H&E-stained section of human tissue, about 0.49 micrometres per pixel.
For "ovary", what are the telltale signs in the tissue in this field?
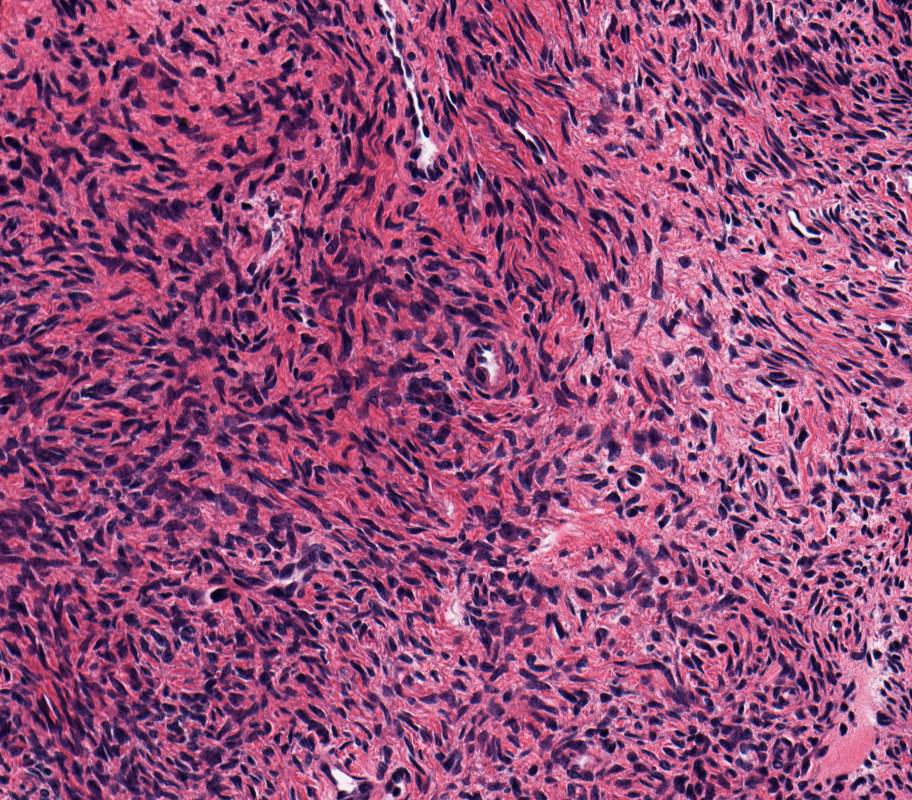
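Knowing it's ovary, I first notice densely packed spindle cells filling the whole field, in short fascicles intersecting in many directions. Their cytoplasm is scant and pink, their borders indistinct, and pink collagen fibres lie between them throughout.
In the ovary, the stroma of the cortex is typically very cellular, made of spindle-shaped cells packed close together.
So far, that fits. What sits less well are the vessels: only a few, small, thin-walled and slit-like, are scattered through the field.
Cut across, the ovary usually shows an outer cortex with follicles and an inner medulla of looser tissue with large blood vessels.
I'm not seeing that looser, large-vessel medulla here.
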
